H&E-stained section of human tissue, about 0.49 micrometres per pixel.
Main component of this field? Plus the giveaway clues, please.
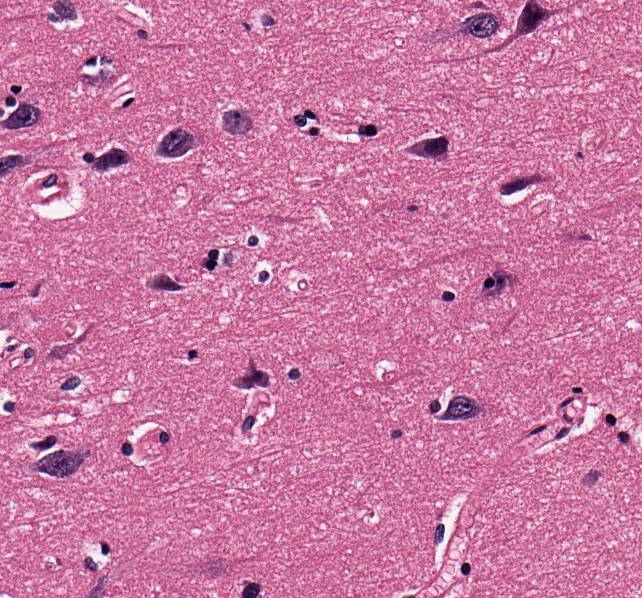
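Mainly cerebral cortex. Pink, finely granular neuropil fills it, with cells scattered singly; glands, epithelium and fat cells are absent. Several neurons, like the cell at right middle, have a round, pale nucleus with one dark nucleolus.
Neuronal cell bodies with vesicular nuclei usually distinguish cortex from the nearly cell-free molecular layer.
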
